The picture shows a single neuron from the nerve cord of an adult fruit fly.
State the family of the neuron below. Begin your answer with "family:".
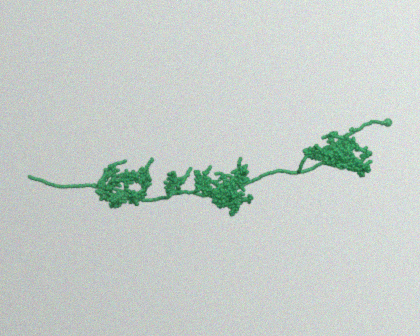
family: hemilineage 09B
